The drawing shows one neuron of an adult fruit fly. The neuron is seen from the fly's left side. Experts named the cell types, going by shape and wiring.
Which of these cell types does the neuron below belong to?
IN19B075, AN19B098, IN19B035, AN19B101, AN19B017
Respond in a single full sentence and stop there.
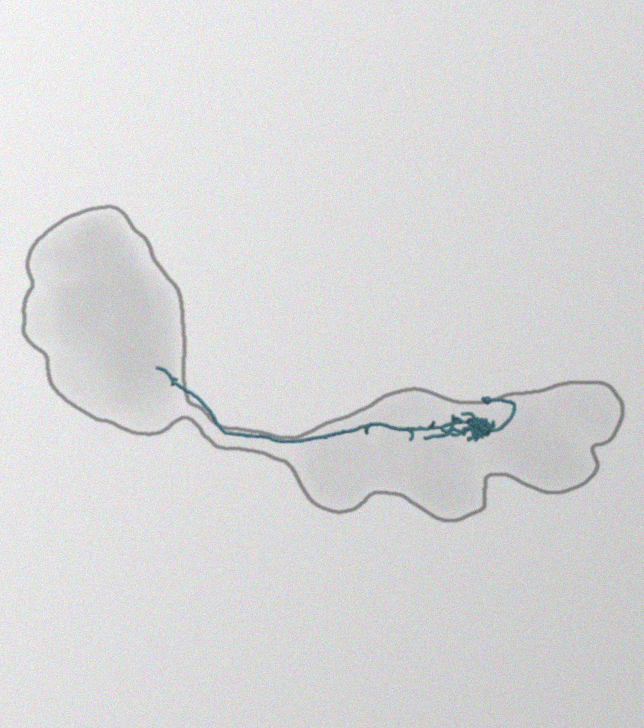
The cell type that this neuron has is AN19B098.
